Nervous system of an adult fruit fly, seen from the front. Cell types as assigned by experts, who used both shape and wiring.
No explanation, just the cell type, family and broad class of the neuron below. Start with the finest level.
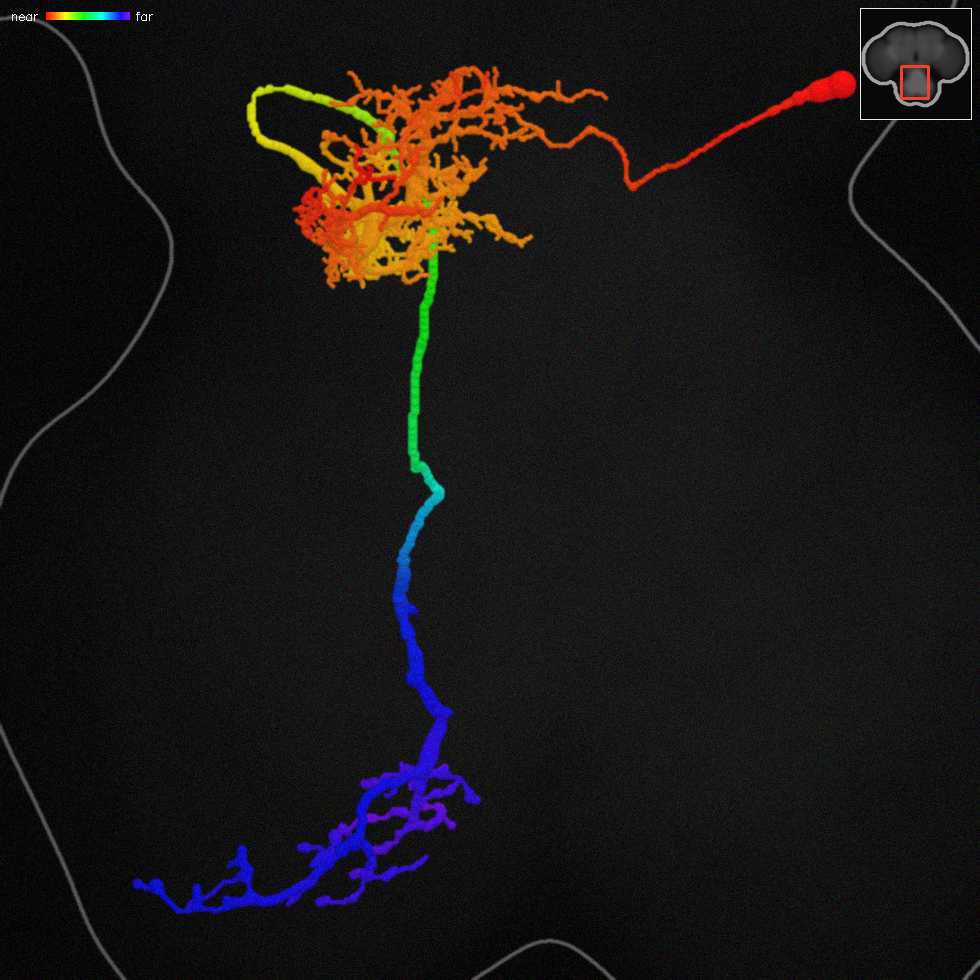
DNg48; DNg; descending neuron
